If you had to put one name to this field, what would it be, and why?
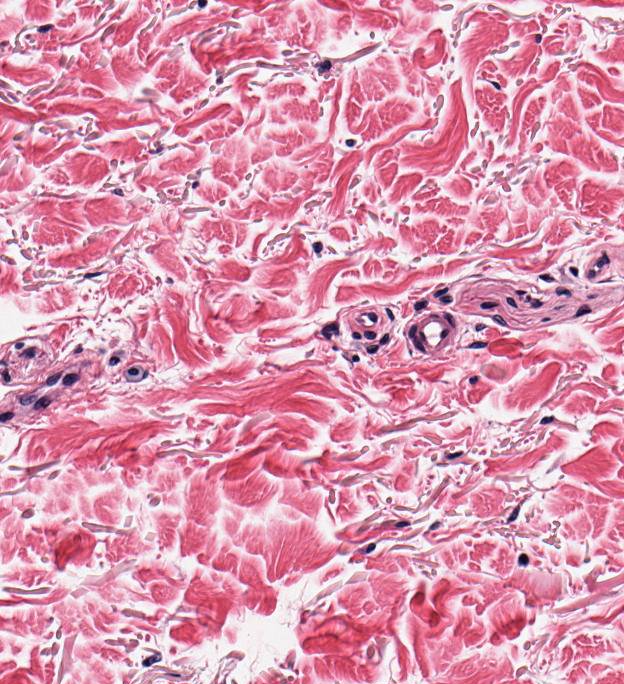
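The field is dermis. Dense pink collagen bundles fill almost all of it and run in many different directions.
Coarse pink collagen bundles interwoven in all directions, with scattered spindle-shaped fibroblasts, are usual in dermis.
Nuclei are sparse; most are small, dark and spindle-shaped and lie between the bundles.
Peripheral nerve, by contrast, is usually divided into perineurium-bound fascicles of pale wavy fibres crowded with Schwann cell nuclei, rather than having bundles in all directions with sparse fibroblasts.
Neither epithelium nor fat cells are present in the field.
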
